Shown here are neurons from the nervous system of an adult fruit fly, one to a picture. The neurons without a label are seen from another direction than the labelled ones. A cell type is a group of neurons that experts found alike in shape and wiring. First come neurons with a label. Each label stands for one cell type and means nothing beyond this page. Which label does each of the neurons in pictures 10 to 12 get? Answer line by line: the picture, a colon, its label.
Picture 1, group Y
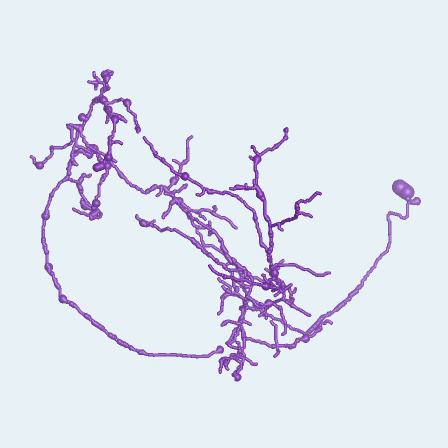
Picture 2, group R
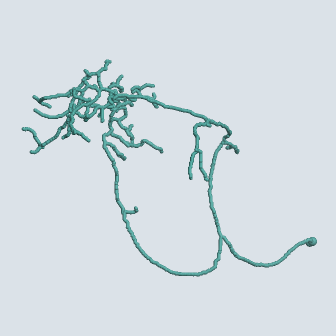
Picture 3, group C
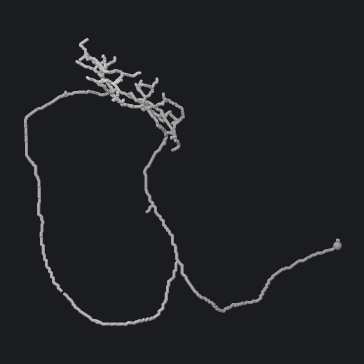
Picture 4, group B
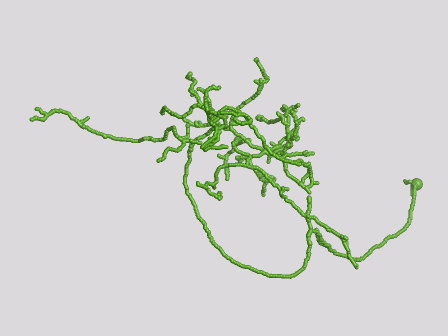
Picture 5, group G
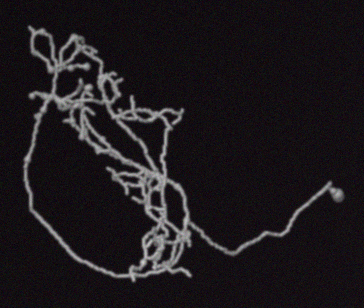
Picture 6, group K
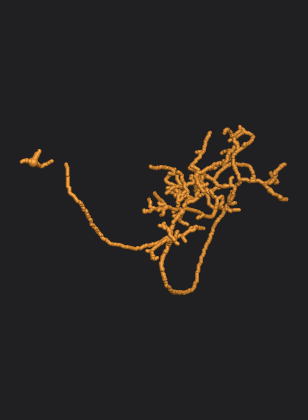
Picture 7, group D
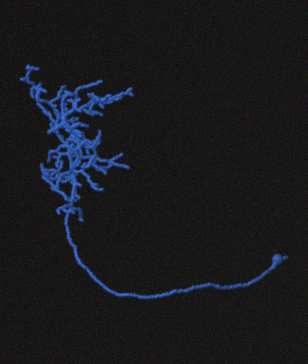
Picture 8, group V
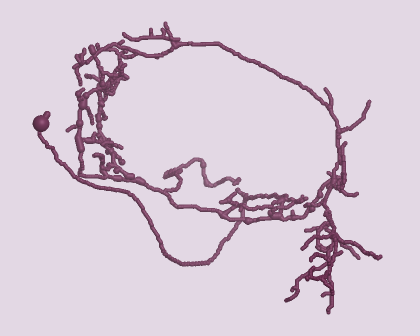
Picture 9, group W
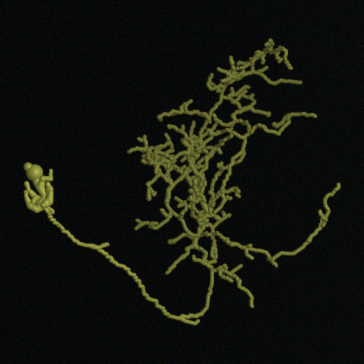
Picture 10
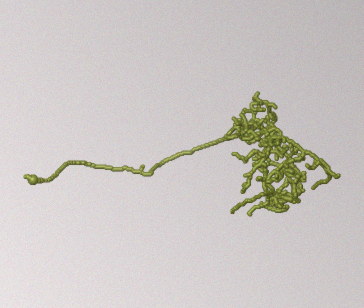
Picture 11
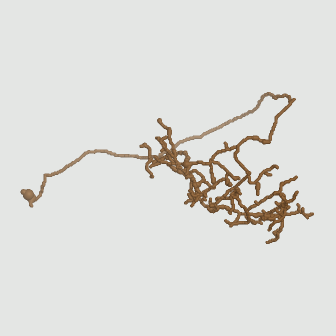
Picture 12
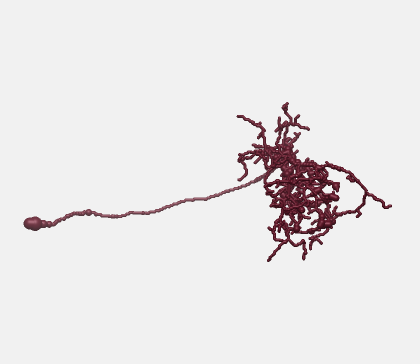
10: group D
11: group C
12: group D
